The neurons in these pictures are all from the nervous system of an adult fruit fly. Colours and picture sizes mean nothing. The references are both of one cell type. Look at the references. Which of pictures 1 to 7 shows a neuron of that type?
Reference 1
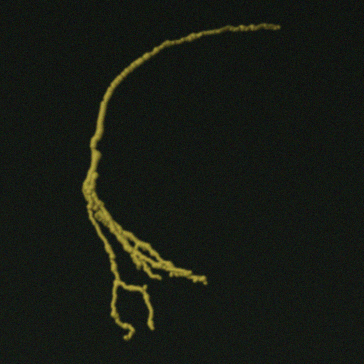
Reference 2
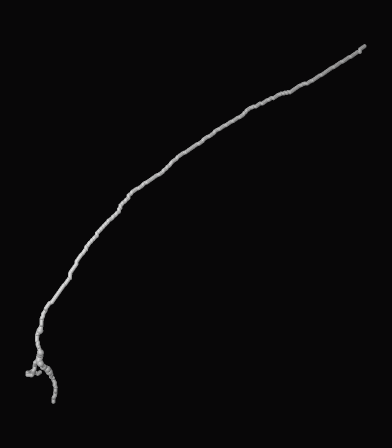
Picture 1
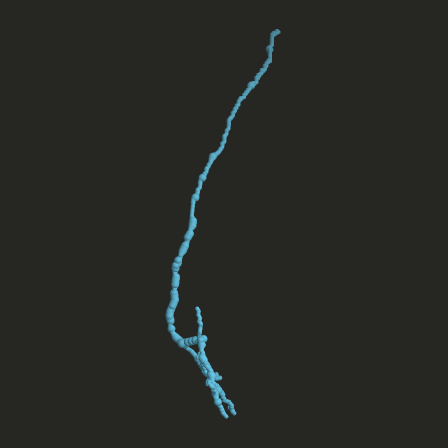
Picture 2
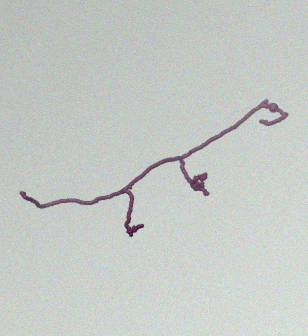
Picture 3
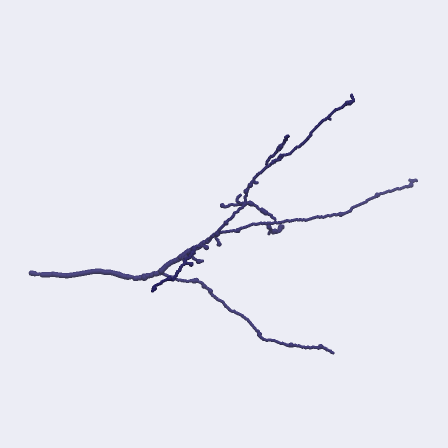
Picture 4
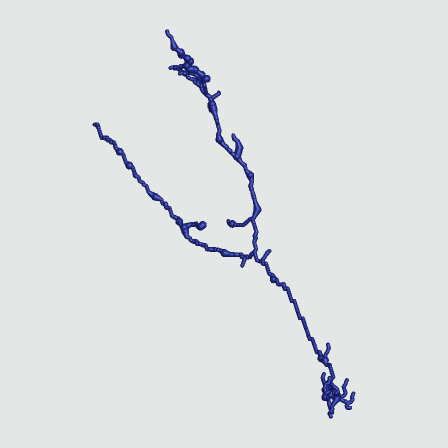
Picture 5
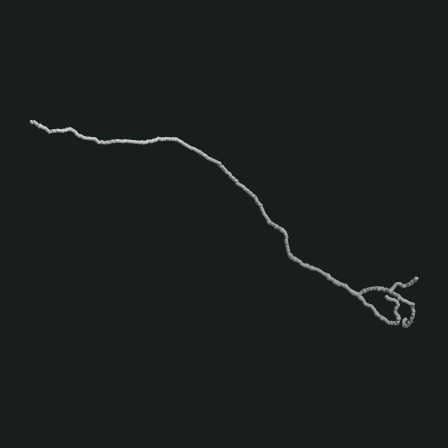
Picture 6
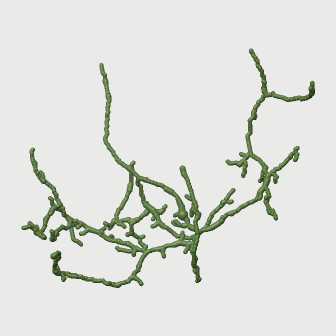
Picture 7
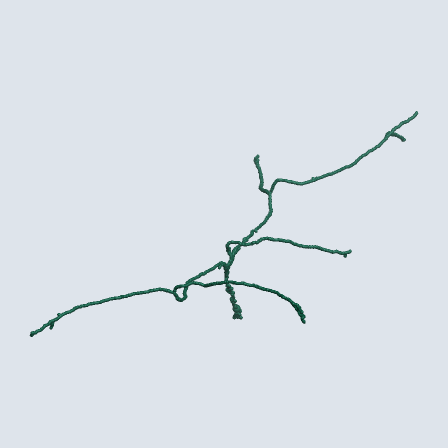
Picture 1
